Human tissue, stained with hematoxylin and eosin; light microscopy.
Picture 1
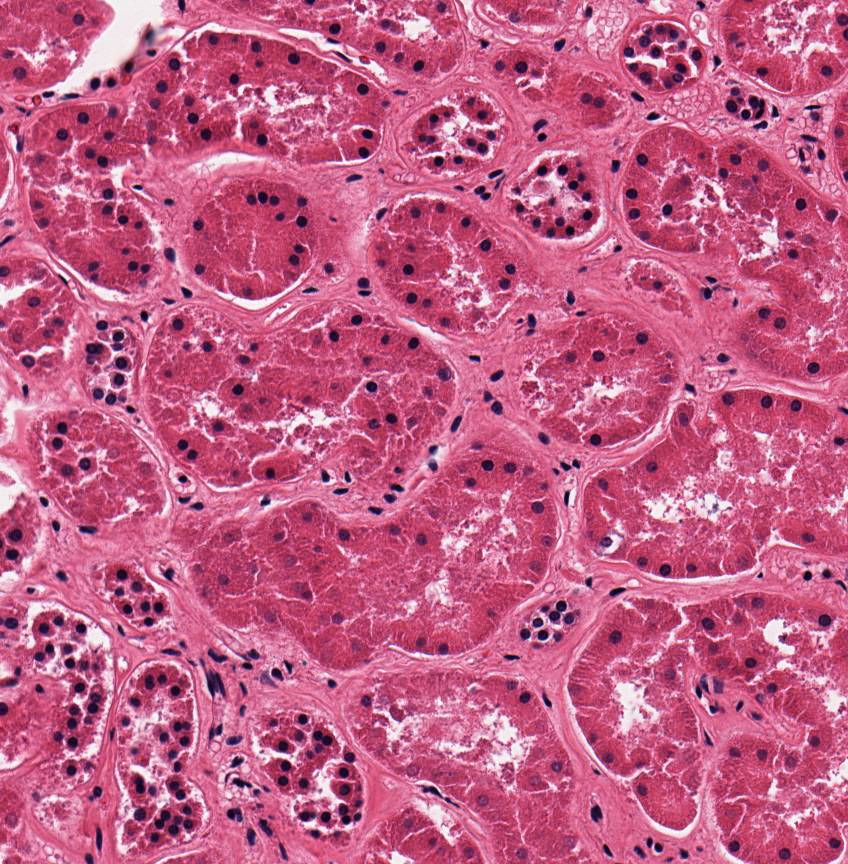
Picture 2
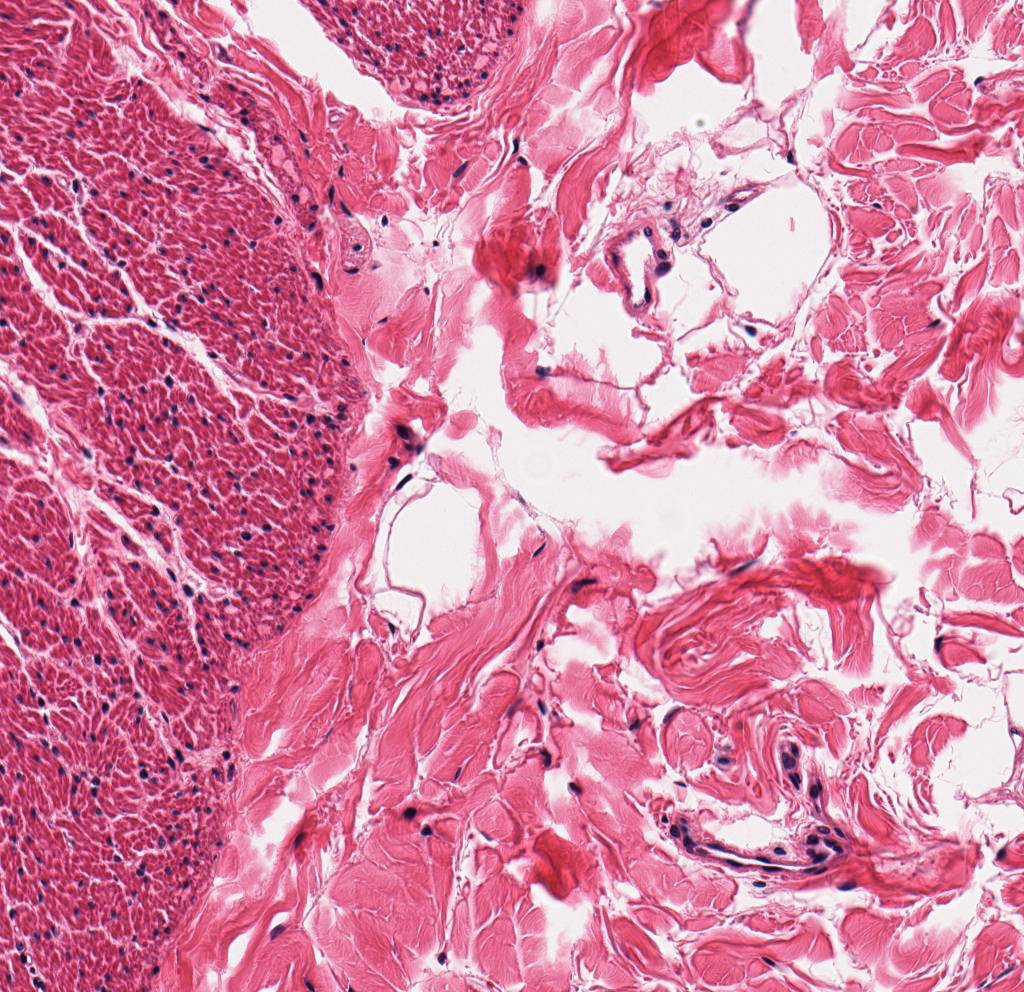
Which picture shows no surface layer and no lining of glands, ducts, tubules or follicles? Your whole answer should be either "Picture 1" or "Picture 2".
Picture 2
